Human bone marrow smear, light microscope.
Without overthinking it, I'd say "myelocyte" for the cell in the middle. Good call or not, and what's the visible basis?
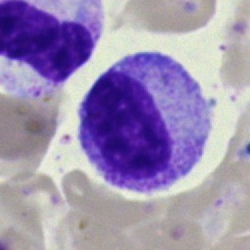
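So, the middle cell: smooth, roughly round outline, nucleus sitting off-centre toward the left, chromatin dark purple and densely stained. The cytoplasm makes a moderate band, widest on the right, pale lilac-blue, and I can't see any clear vacuoles in it.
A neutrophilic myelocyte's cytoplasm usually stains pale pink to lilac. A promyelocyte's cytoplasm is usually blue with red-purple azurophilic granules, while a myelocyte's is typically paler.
That pale lilac tone goes with myelocyte, and its paleness counts against promyelocyte. The outline, the off-centre nucleus, the dense chromatin and the lack of vacuoles are just what's there. So yes, myelocyte fits.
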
